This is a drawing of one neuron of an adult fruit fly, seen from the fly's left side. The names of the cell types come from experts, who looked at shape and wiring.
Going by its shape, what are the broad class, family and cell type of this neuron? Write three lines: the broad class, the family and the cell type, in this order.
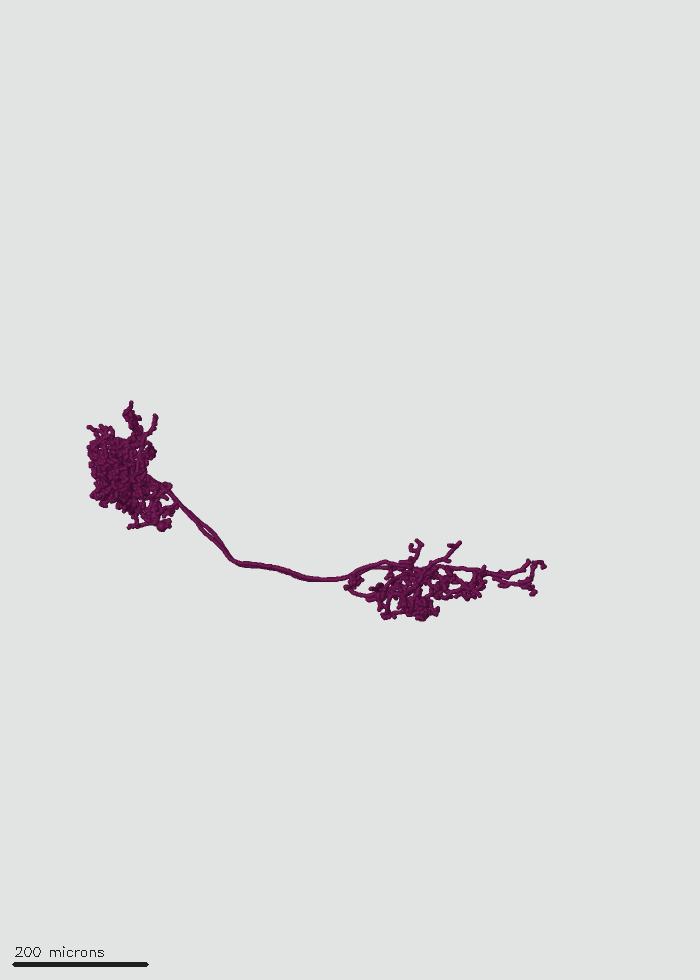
descending neuron
hemilineage LB0_anterior
DNge138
